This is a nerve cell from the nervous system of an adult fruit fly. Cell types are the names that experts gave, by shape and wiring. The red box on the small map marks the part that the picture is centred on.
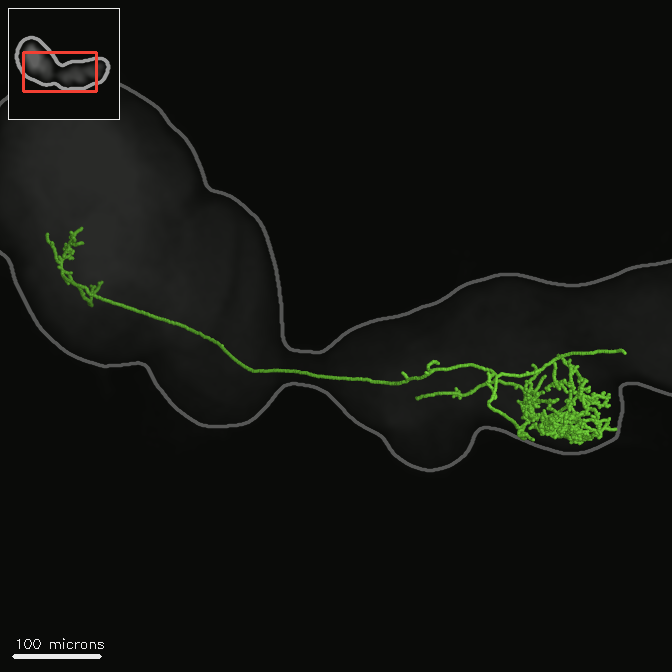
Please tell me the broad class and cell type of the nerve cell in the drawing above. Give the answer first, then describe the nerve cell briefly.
It is an ascending neuron. Its cell type is ANXXX145. By the scale bar it is about 700 microns wide in this view. In this view it is more than twice as wide as it is tall.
